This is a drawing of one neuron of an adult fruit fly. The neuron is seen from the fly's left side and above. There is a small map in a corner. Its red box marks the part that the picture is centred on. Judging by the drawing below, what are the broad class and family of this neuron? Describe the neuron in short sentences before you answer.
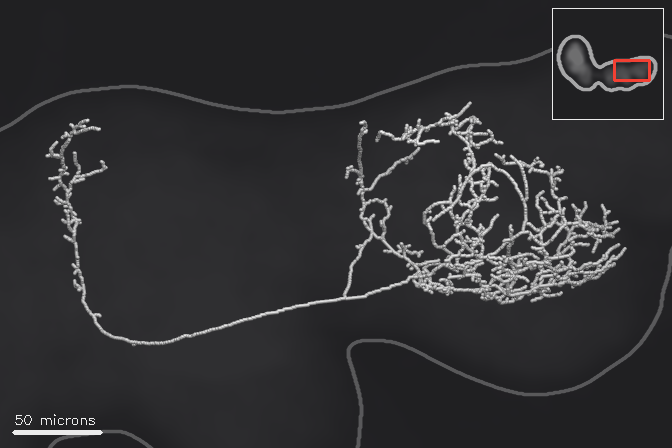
No cell body is drawn. By the scale bar it is about 350 microns wide in this view. The picture shows dozens of branch ends. It is a nerve-cord intrinsic neuron. The family is hemilineage 17A.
